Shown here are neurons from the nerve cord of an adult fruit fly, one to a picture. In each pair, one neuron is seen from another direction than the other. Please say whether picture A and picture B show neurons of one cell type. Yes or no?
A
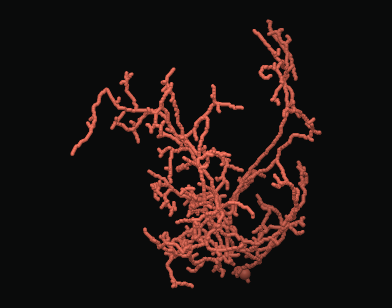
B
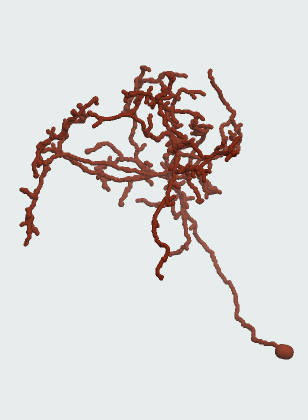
yes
